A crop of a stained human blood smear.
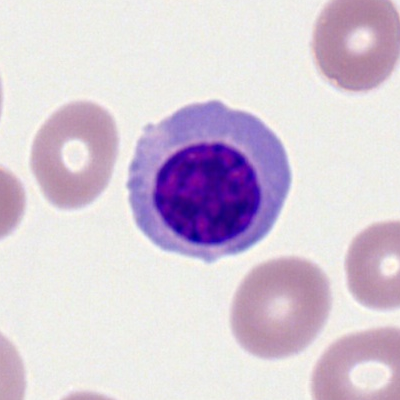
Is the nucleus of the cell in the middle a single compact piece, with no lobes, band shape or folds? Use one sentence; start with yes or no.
Yes, this cell's nucleus is a single compact round, oval or kidney-shaped mass, not band-shaped.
